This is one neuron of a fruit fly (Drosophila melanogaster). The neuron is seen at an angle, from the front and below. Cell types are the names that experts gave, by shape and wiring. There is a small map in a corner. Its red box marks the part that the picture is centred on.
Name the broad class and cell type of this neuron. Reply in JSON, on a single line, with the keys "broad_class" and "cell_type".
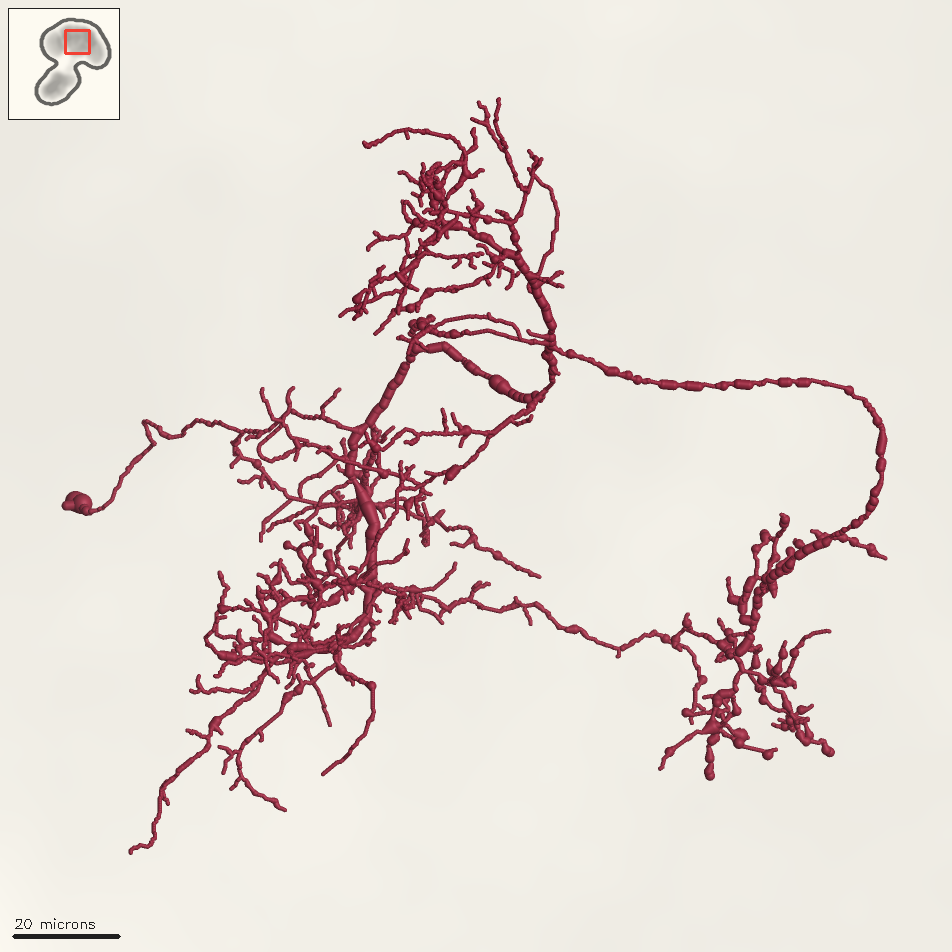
{"broad_class": "central-brain intrinsic neuron", "cell_type": "PS231"}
